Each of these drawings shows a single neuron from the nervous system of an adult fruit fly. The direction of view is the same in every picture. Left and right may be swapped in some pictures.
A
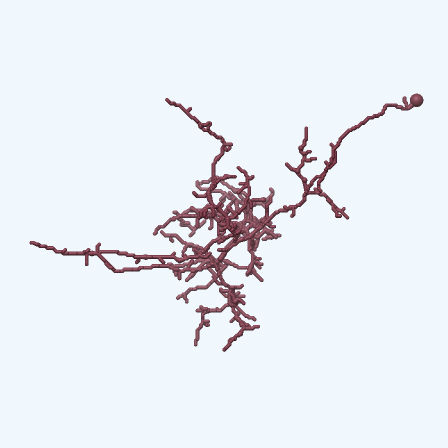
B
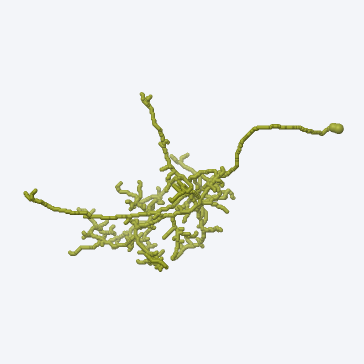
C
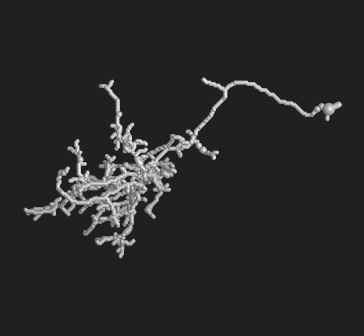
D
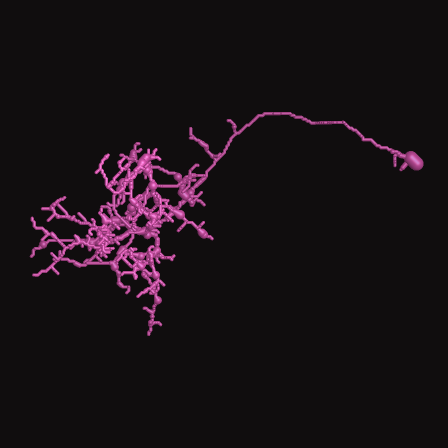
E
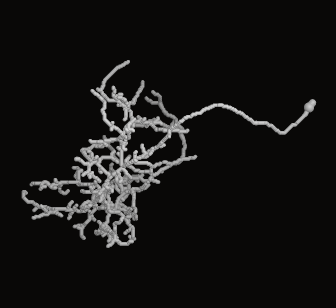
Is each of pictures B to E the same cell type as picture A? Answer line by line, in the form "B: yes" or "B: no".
B: yes
C: yes
D: yes
E: no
